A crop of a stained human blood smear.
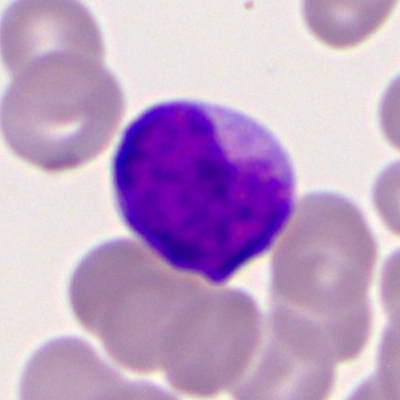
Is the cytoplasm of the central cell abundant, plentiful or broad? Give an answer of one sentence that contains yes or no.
No, the cell has scant cytoplasm instead of a broad area.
